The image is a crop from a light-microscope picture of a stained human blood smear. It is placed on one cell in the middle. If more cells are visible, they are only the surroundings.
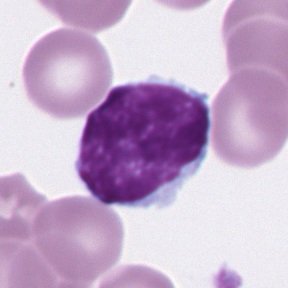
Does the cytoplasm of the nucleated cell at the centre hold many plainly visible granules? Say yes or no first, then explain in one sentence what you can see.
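No. The cytoplasm shows no granules.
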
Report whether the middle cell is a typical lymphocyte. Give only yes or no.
yes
